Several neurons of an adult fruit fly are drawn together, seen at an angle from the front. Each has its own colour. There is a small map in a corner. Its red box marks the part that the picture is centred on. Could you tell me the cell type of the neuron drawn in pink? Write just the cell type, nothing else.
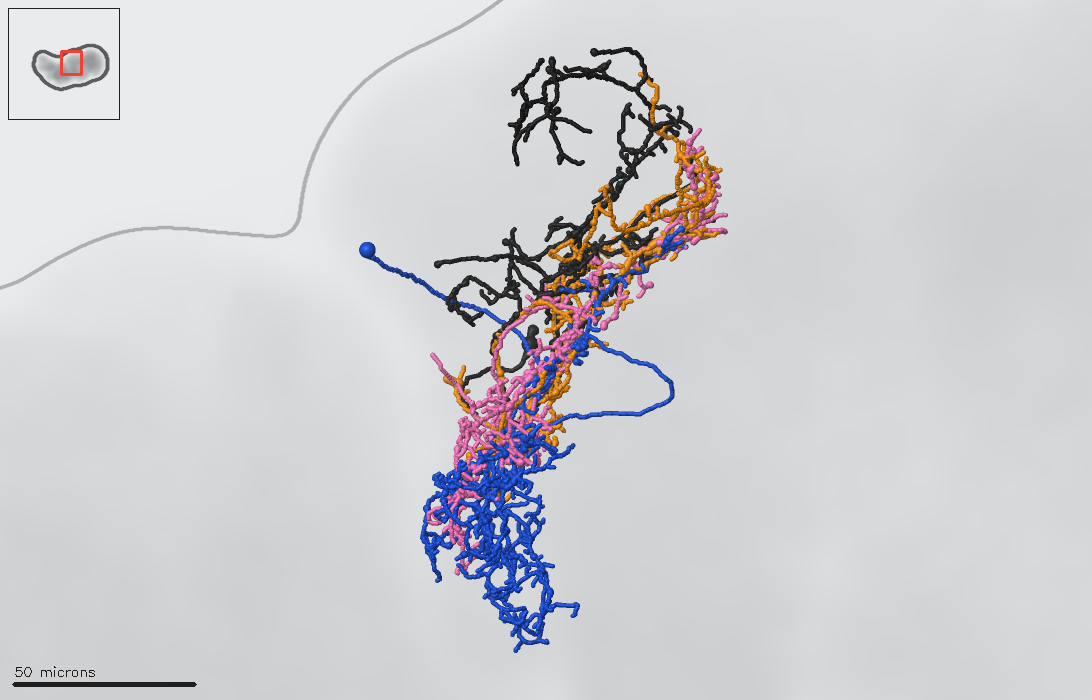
PLP157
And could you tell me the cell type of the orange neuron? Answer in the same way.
PLP182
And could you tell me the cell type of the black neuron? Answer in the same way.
PLP181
